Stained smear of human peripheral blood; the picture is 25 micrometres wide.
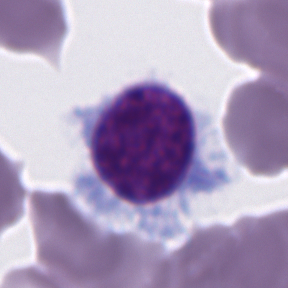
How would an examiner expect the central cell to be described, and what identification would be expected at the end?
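The border of this cell is irregular and carries fine hair-like projections all the way around. Its cytoplasm stains pale blue and forms a rim that is wider below the nucleus than above it. The chromatin is densely packed and stains dark purple. The cell is a hairy cell.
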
